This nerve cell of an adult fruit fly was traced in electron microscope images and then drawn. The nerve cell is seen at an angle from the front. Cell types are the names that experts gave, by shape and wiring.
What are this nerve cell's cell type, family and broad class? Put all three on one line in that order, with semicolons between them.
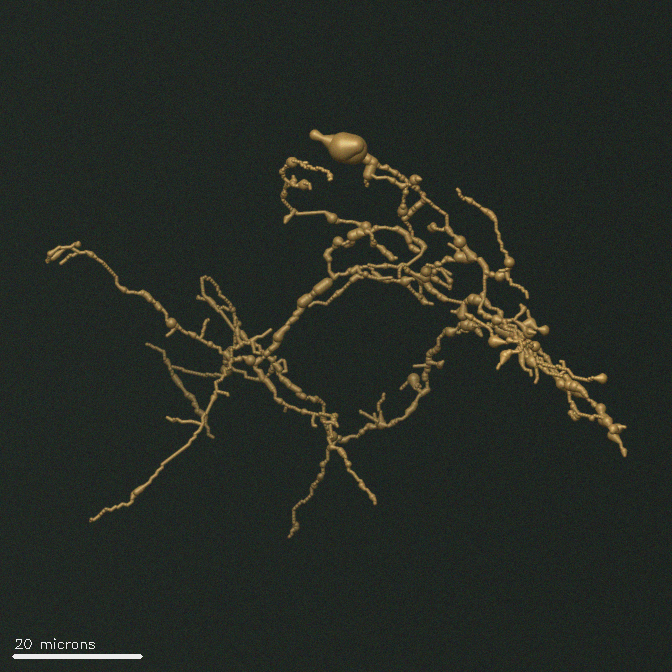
CB1057; hemilineage LHd2; central-brain intrinsic neuron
